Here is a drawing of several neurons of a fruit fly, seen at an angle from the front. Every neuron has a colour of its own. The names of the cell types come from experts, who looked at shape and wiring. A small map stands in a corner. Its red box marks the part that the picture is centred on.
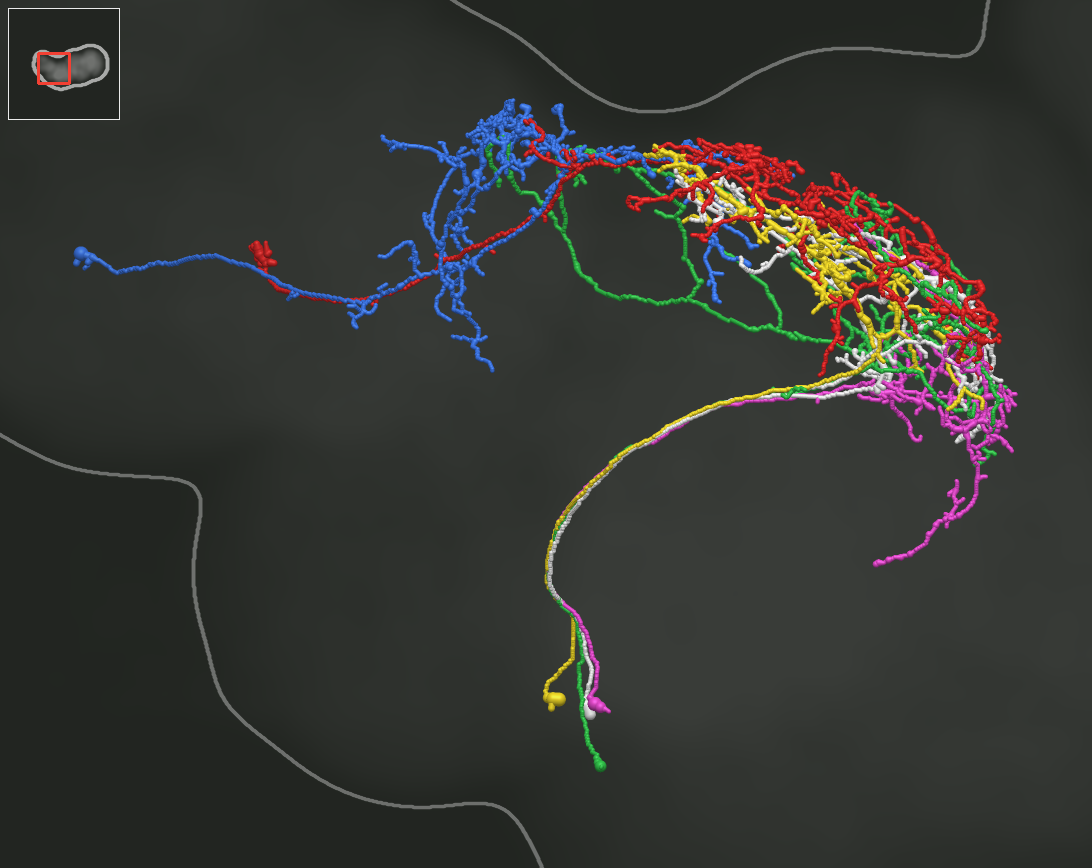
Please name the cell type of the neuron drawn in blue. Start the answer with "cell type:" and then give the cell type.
cell type: IN06B053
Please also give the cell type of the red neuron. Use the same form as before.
cell type: IN06B052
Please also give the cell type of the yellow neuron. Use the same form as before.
cell type: IN06B069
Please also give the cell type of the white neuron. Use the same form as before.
cell type: IN06B066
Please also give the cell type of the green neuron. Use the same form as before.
cell type: IN06B074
